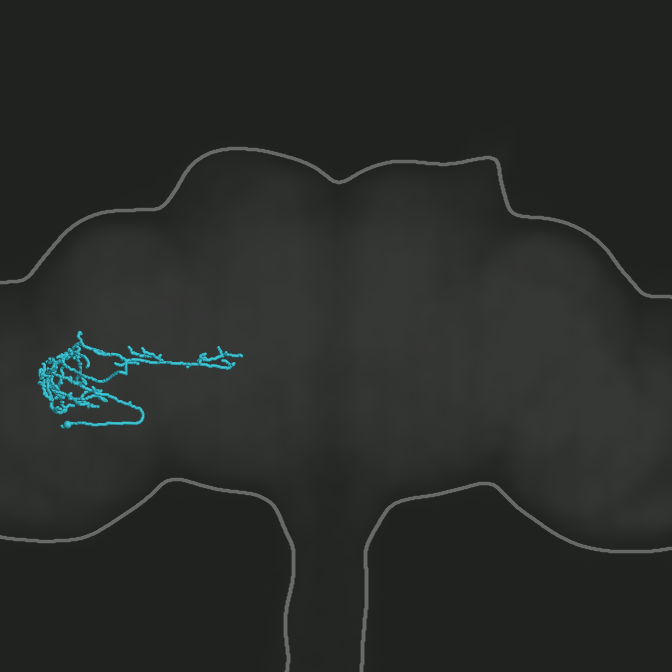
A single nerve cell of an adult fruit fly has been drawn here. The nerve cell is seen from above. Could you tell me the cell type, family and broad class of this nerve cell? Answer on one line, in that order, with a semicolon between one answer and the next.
LHPV6a1; hemilineage LHp2; central-brain intrinsic neuron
